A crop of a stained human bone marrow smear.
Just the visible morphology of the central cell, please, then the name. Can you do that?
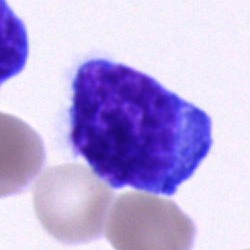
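Outline: irregular and somewhat angular rather than round. The nucleus fills almost the whole cell; the little cytoplasm that shows is deep blue. Chromatin is dark purple and coarsely clumped, with paler patches between the clumps. It is a blast.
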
